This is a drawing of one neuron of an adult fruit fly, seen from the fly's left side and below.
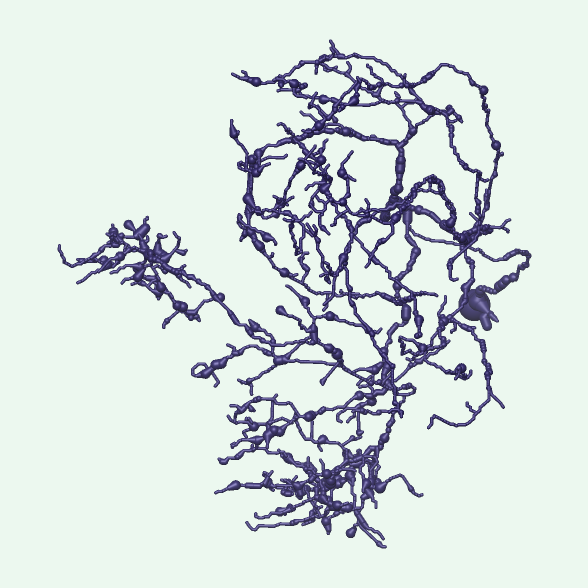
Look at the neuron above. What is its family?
hemilineage SLPpm3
